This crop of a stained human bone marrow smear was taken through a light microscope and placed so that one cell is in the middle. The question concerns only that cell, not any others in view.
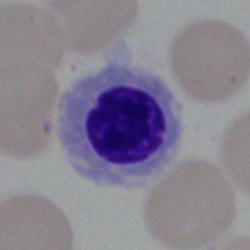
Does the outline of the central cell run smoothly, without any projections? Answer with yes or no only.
No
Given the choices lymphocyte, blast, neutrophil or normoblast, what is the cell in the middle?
normoblast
